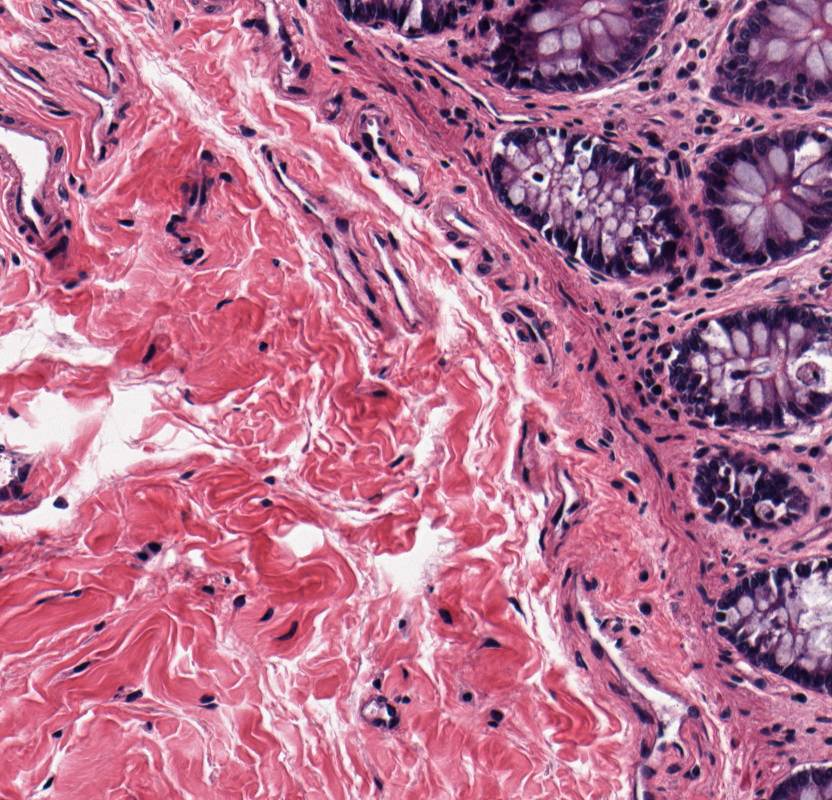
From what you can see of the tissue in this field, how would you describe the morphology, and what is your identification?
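Right: glandular crypts. Left and lower left: dense pink fibrous tissue. Crypts cut across, round to oval, small central lumens. Epithelium packed with many goblet cells, mucin pale and clear. Epithelial nuclei dark, crowded in a row at each crypt's outer, basal edge. Name: transverse colon.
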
